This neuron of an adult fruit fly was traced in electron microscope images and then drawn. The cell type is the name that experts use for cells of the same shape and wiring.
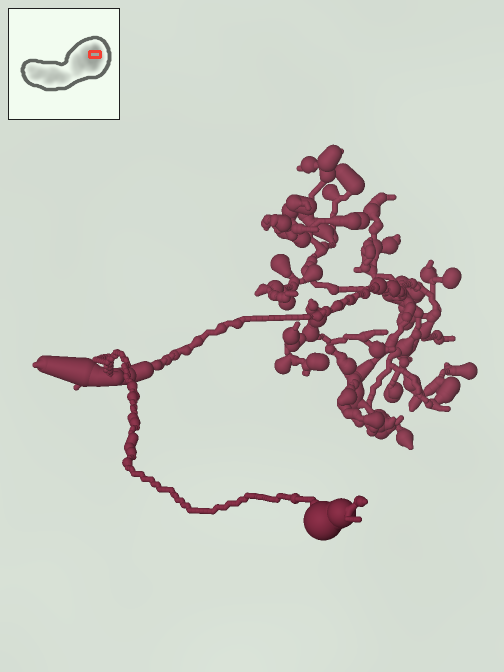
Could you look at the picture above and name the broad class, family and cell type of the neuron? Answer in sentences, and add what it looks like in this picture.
This is a central-brain intrinsic neuron. Its family is hemilineage EBa1. The cell type is ER3d_b. The picture shows dozens of branch ends. In this view it is about as wide as it is tall.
